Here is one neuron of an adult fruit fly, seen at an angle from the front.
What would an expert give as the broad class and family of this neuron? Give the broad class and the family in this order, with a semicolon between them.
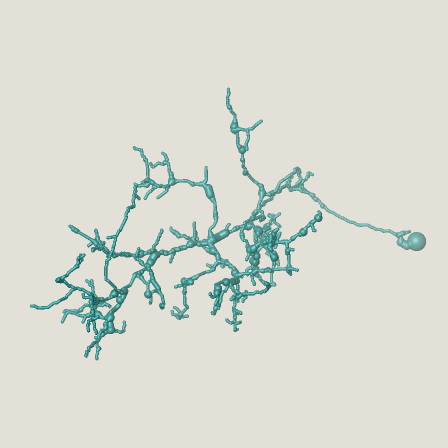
nerve-cord intrinsic neuron; hemilineage 20A.22A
